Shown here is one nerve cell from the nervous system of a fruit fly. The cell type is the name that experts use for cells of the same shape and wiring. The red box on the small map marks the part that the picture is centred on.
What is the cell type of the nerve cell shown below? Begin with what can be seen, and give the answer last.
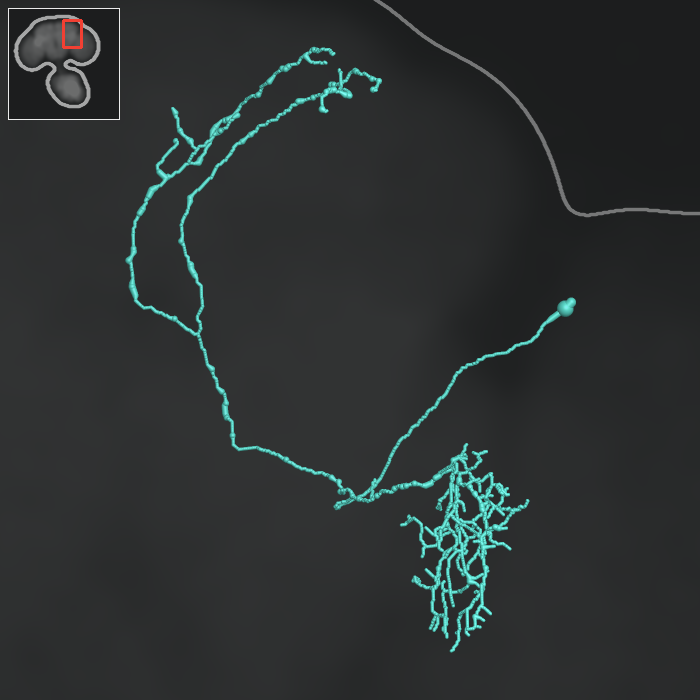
Its cell body lies on the right of the picture. Dozens of branch ends can be seen. It is a visual projection neuron. The cell type is LoVP66.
